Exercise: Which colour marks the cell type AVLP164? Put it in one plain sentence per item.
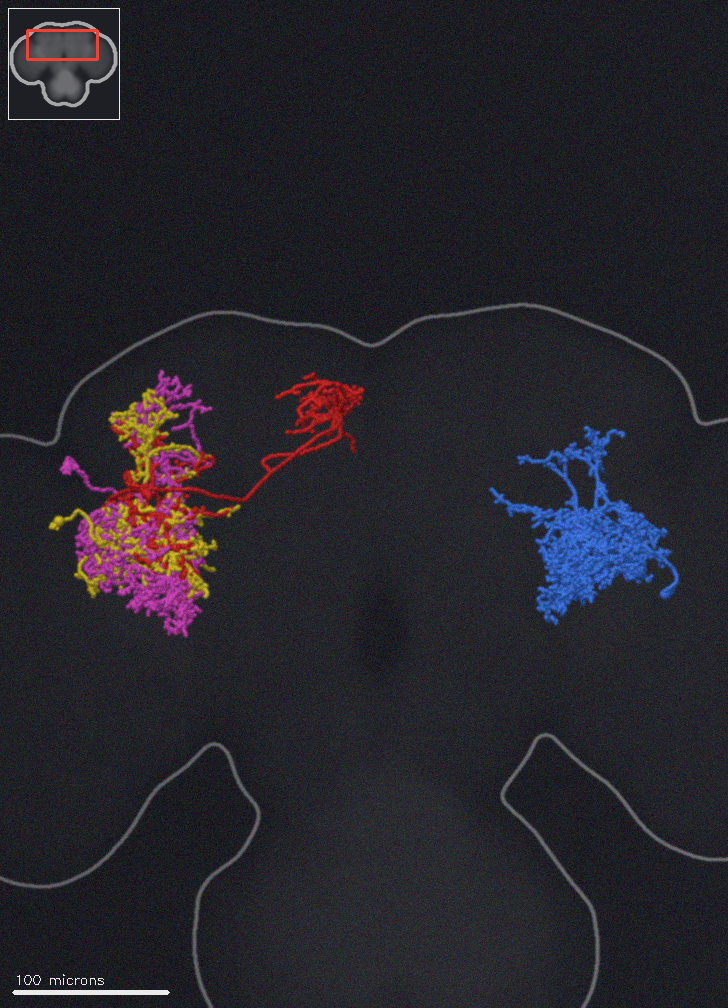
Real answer: The colour is yellow.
